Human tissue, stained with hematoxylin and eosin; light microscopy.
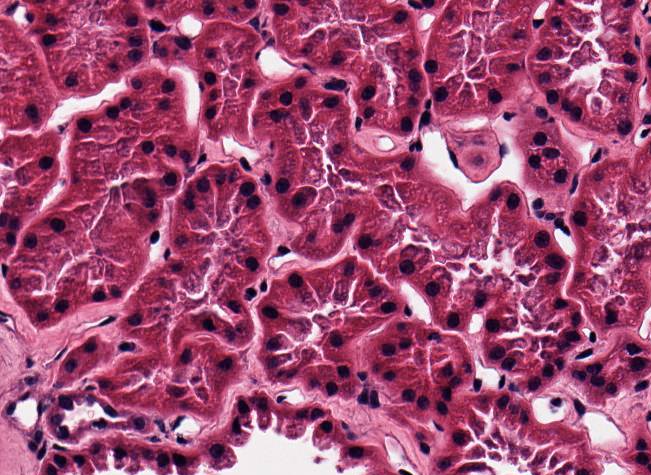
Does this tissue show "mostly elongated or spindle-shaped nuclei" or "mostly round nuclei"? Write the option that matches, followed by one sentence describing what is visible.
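Mostly round nuclei. Each cell has a single small, round, darkly stained nucleus.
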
